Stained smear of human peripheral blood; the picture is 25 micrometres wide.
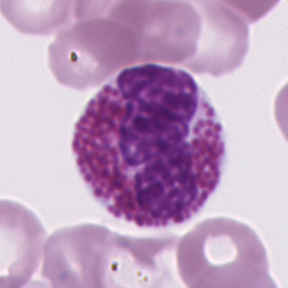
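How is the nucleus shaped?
It is divided into lobes.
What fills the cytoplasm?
Packed, large round granules of even size, reddish in colour, which leave the nucleus largely uncovered.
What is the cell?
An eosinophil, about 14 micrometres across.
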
